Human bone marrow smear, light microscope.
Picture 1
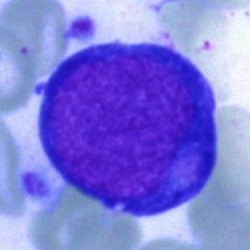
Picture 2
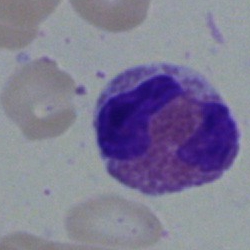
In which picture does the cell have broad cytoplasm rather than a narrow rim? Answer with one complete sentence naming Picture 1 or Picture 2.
The cell shown in picture 2 has ample cytoplasm around its nucleus.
